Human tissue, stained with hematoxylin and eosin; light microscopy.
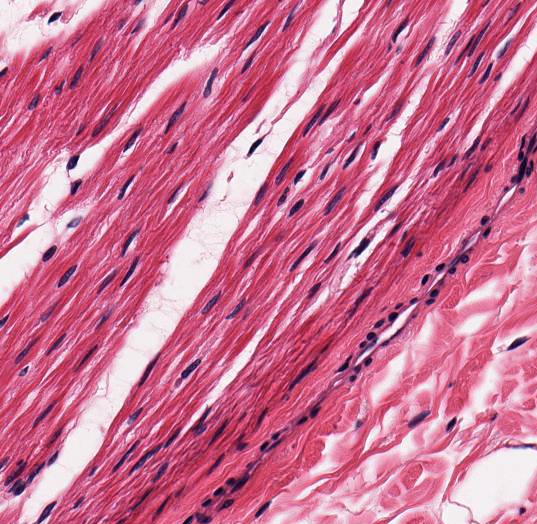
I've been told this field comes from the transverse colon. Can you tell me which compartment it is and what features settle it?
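The tissue is smooth muscle. Its cigar-shaped nuclei are elongated with blunt ends and lie within the cells, whose deep pink cytoplasm has no cross-striations.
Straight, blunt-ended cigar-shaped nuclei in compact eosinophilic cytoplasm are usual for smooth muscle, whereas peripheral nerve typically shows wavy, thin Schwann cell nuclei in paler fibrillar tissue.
White clefts run parallel between the bundles.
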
